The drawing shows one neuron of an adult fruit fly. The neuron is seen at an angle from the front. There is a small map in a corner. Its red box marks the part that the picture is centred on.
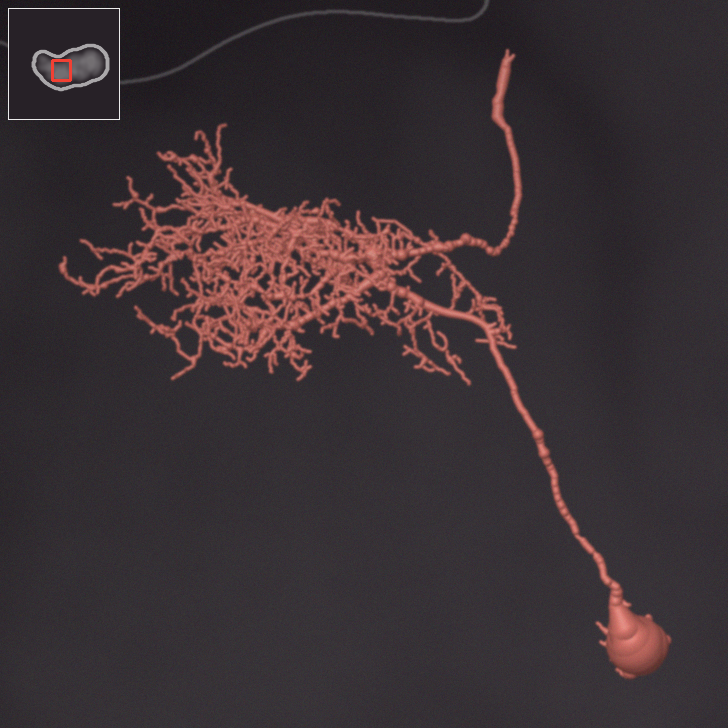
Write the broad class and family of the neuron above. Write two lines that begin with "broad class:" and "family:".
broad class: motor neuron of the nerve cord
family: hemilineage 03B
